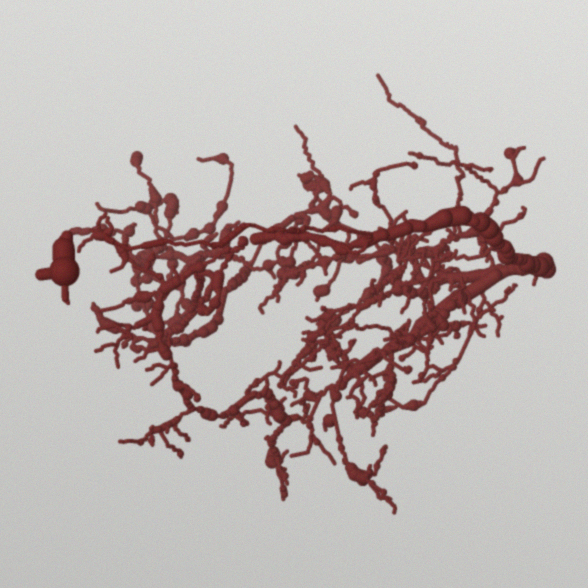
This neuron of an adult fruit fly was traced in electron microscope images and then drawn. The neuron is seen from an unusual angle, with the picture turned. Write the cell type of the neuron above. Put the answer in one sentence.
The cell type is LAL012.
